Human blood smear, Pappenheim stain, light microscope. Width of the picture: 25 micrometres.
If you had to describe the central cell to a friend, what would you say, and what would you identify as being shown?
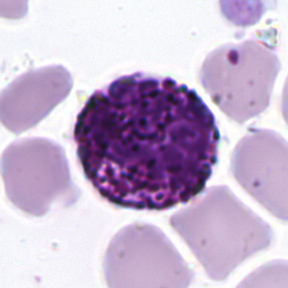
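Start with the surface, which shows no projections. Granules are scattered over the whole cell, right out to its edge, and they lie over the nucleus, largely hiding its outline. Between the granules, the lower left part of the cell is paler than the upper part. What you are looking at is a basophil.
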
